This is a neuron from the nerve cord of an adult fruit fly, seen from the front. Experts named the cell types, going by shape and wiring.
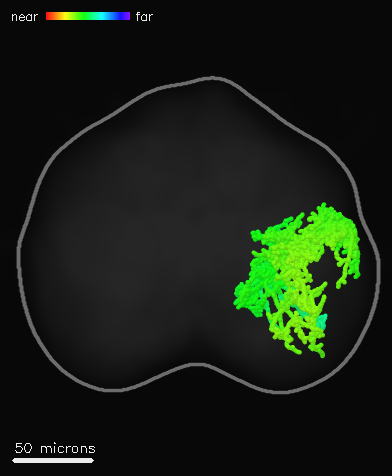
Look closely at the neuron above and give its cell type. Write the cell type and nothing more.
IN21A007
